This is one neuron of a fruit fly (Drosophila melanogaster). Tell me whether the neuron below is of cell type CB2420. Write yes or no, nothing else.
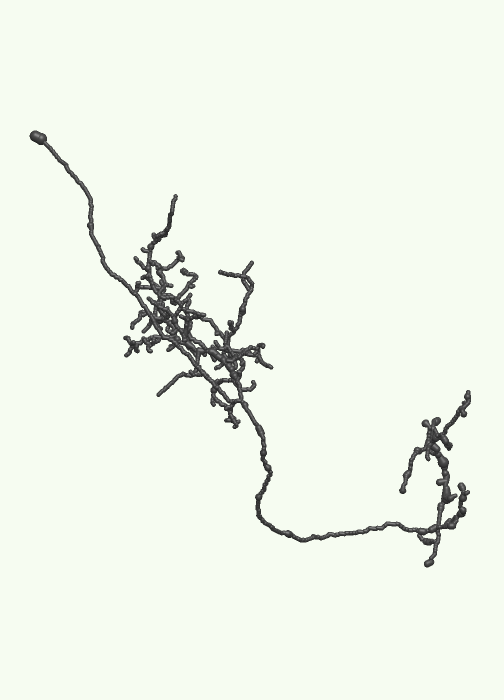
yes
